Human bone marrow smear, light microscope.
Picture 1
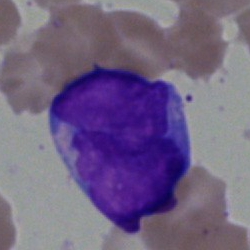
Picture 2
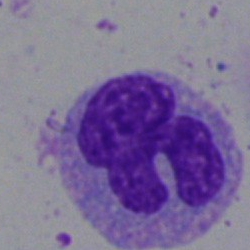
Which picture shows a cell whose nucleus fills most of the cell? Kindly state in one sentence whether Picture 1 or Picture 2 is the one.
There is only a narrow rim of cytoplasm in the cell in picture 1.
